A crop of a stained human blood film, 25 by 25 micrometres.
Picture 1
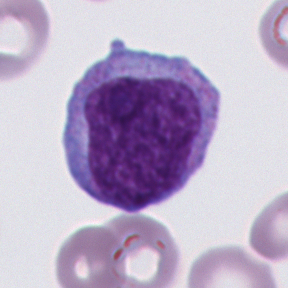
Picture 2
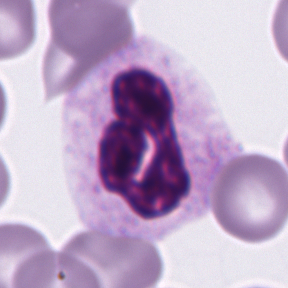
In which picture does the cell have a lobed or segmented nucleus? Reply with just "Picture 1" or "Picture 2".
Picture 2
